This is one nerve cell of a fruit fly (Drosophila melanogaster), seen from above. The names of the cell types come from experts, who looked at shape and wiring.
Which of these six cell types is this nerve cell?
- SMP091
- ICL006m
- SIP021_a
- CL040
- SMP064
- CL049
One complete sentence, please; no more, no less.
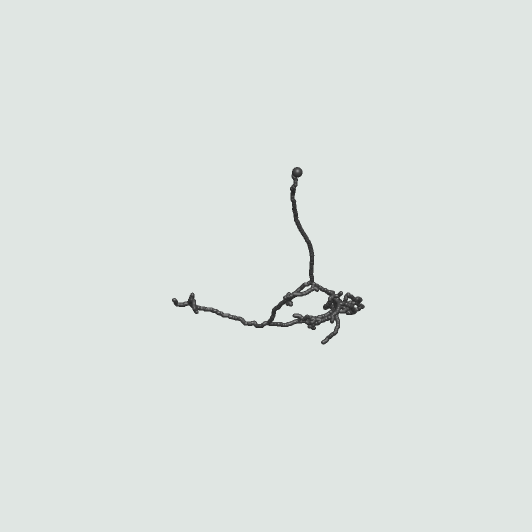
This nerve cell is of the type CL049.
